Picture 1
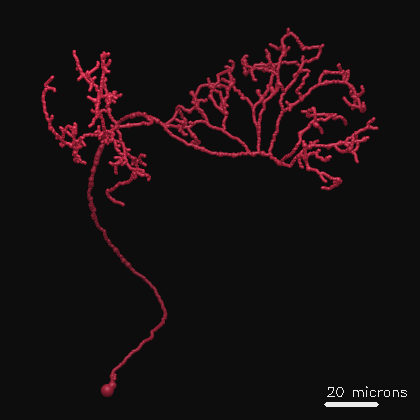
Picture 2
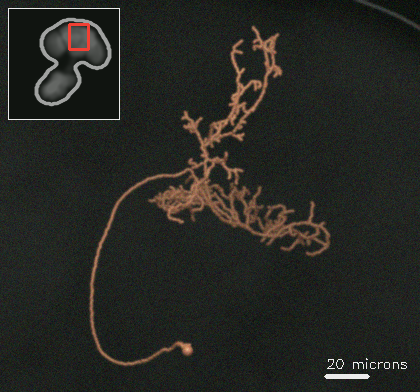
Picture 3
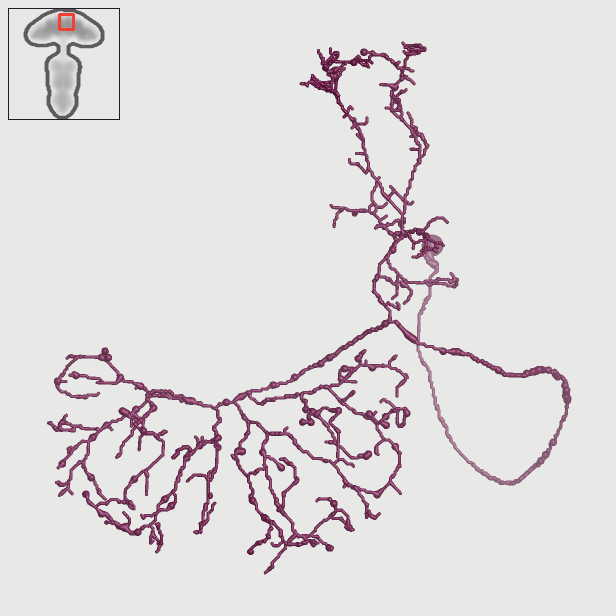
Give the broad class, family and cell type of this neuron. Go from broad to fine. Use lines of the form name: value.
broad class: central-brain intrinsic neuron
family: hemilineage LALv1_dorsal
cell type: FB4F_c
